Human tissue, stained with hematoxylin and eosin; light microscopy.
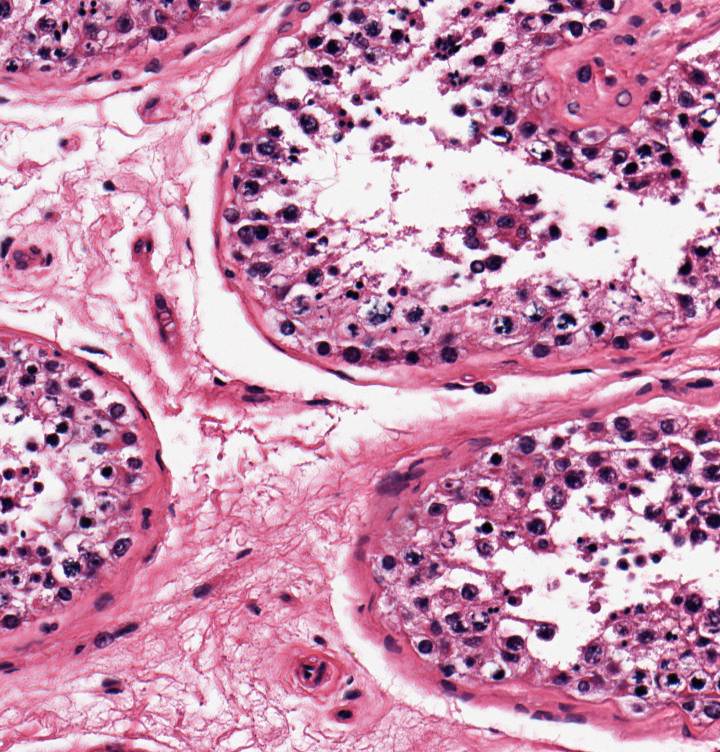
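Testis, H&E. Middle layers of the tubule epithelium hold many large cells with round nuclei of coarse, clumped chromatin and pale cytoplasm. Tubule centres: irregular pale spaces with loose detached cells and wispy material, not a clean open lumen. Interstitium loose, pale, finely fibrillar, with sparse spindle-shaped nuclei; small thick-walled vessel near bottom centre.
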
